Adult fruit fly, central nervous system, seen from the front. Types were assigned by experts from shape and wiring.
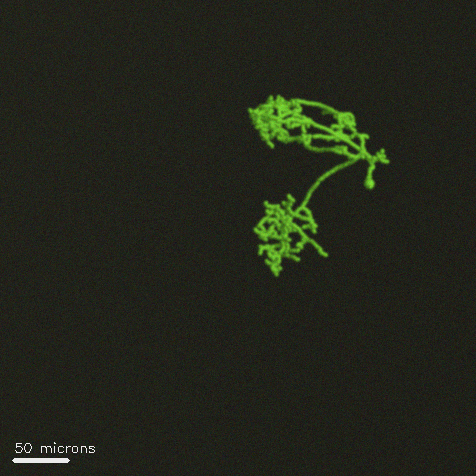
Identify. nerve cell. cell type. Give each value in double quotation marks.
"SMP014"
